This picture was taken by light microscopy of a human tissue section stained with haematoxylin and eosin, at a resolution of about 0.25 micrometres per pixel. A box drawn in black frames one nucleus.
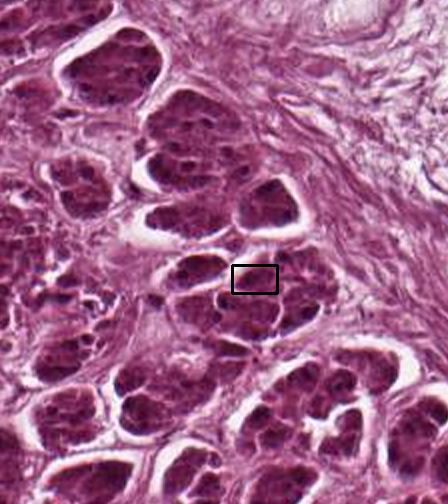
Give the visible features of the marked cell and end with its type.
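Its cytoplasm is deep purple and coarsely mottled, and no nucleus stands out clearly from it at this scale. It lies inside a rounded cluster of similarly dark, closely packed cells, with no clear boundaries between neighbouring cells. Paler pink, streaky fibrous tissue runs close by to the right of the cluster. The marked nucleus belongs to a pancreatic acinar cell.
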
